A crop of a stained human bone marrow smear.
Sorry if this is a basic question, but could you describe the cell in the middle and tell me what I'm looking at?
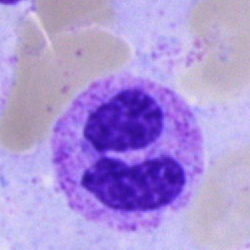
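Two lobes make up this nucleus, one lying above the other. Of the two, the lower lobe is the wider. The chromatin is dark purple and coarsely clumped. A broad rim of pale lilac-pink cytoplasm runs all around the nucleus. This is a segmented neutrophil.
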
